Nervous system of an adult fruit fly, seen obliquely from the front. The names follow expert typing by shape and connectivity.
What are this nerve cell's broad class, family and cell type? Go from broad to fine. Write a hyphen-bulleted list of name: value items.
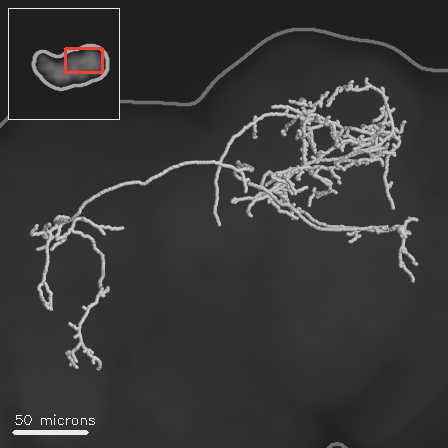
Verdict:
- broad class: central-brain intrinsic neuron
- family: LHAV
- cell type: LHAV8a1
